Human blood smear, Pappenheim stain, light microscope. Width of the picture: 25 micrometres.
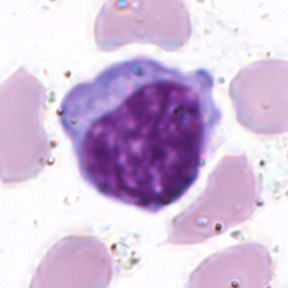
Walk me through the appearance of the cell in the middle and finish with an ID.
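Start with the outline: it is irregular, with small rounded bulges along the upper and right edges. The cell is about 14 micrometres across, and the nucleus, which fills about 60% of its area, sits toward the lower right, so the widest band of cytoplasm lies at the upper left. The chromatin is dark purple and coarsely clumped, with paler gaps between the clumps, and you won't find any distinct nucleoli. This is a plasma cell.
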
